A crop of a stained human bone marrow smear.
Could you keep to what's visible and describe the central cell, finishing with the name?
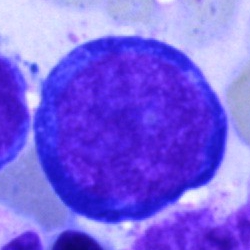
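Round in outline, the cell has fine, evenly spread chromatin without coarse clumps. Its cytoplasm is deep blue and forms only a thin rim around the nucleus. It is a proerythroblast.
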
